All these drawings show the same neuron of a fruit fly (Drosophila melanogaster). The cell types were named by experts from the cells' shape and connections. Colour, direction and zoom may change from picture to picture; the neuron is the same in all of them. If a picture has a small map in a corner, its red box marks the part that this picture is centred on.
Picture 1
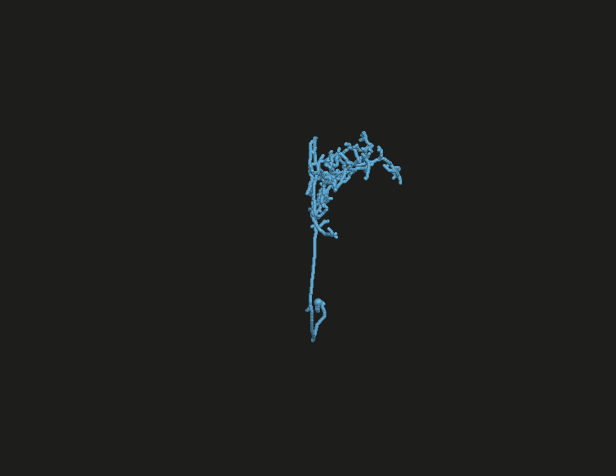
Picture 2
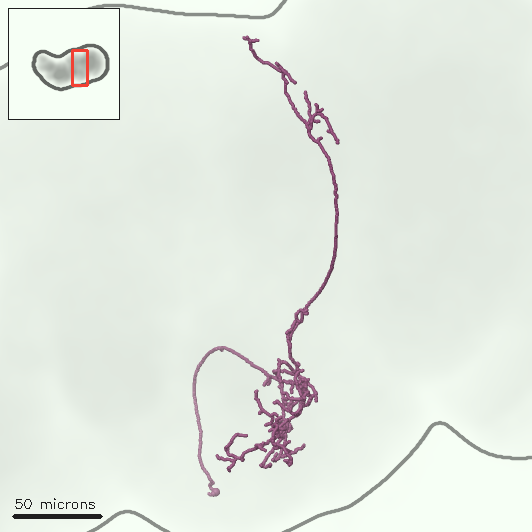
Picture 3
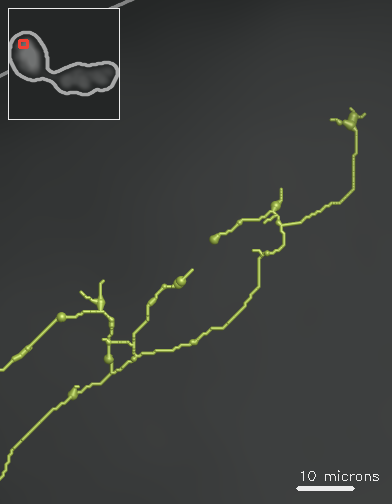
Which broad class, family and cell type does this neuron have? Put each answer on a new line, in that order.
central-brain intrinsic neuron
hemilineage LB5
PRW016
